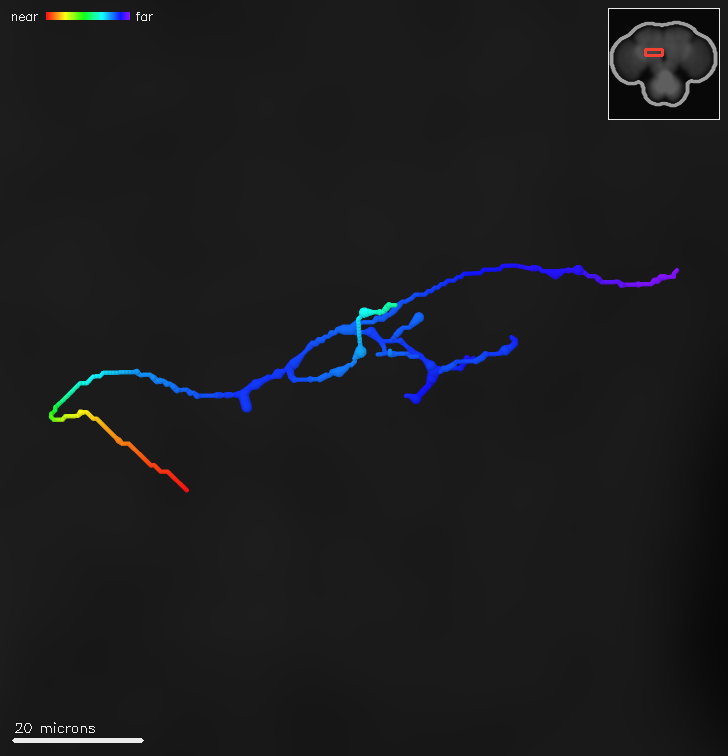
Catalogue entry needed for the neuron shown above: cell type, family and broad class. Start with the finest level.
HRN_VP4; class hygrosensory; sensory neuron entering the brain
